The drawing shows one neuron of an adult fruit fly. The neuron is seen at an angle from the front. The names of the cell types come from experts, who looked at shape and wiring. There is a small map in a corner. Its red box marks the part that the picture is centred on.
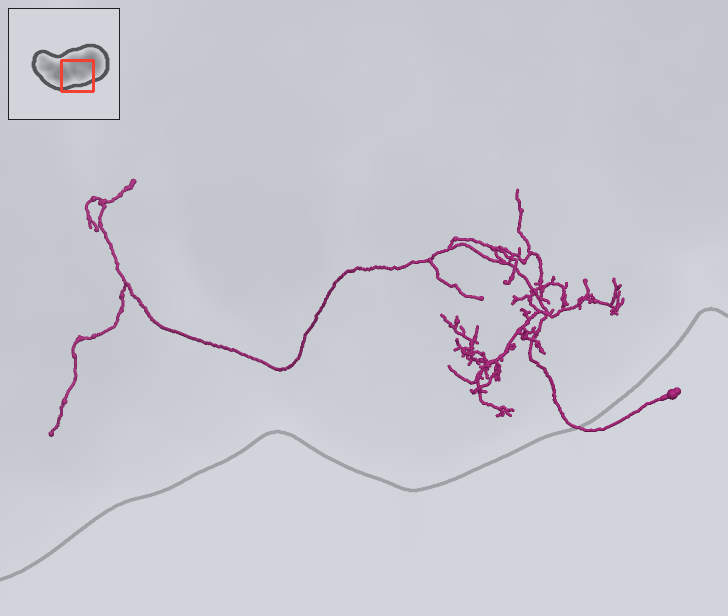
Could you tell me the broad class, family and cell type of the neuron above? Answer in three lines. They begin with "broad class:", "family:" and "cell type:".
broad class: descending neuron
family: hemilineage MX12
cell type: DNg12_b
